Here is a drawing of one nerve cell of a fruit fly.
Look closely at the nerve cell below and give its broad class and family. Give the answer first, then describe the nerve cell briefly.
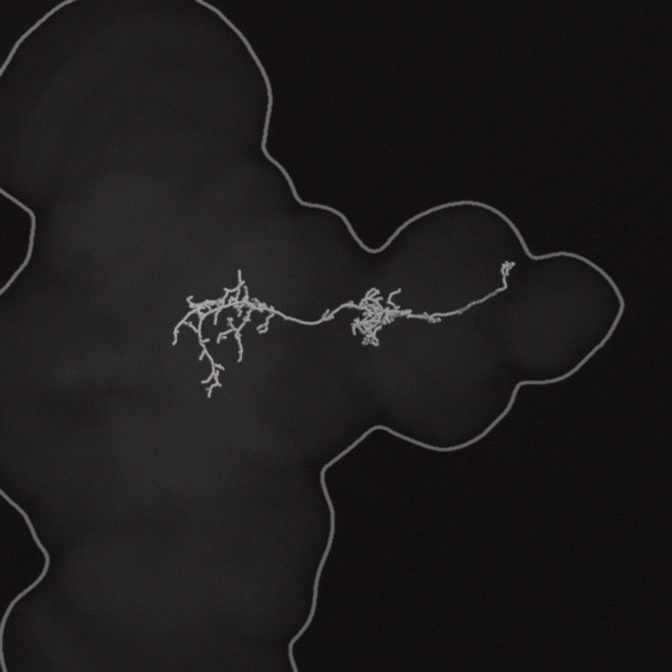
It is a nerve-cord intrinsic neuron. Its family is hemilineage 09A. As drawn here it is more than twice as wide as it is tall.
